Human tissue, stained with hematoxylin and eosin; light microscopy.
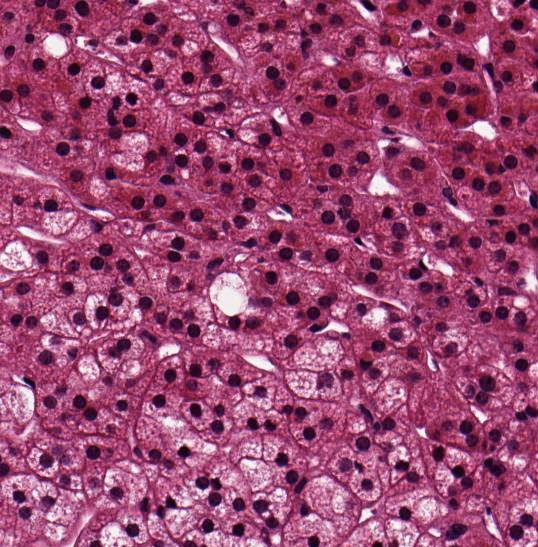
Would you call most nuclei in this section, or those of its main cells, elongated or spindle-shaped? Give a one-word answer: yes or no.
No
